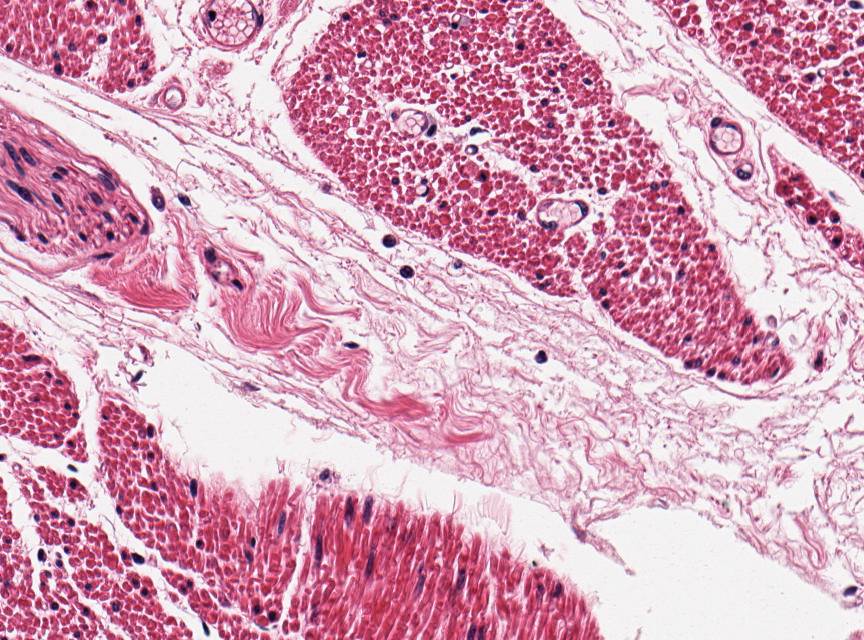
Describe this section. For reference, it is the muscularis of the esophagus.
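At top centre and top right I see bundles of small eosinophilic fibres cut in cross-section. A band of loose, pale pink connective tissue runs diagonally through the middle, upper left to lower right. Its left-centre part holds deeper pink, wavy collagen bundles. Small round thin-walled vessels sit within and beside the top-centre bundle.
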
